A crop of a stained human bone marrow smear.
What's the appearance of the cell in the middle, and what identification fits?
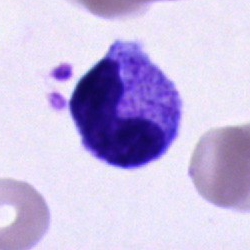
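The nucleus, curving around the cytoplasm, fills the cell's left and lower parts. Its chromatin stains very dark purple and looks dense. The outline is roughly round and smooth-edged. No clear vacuoles show in the cytoplasm. You are looking at a band neutrophil.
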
